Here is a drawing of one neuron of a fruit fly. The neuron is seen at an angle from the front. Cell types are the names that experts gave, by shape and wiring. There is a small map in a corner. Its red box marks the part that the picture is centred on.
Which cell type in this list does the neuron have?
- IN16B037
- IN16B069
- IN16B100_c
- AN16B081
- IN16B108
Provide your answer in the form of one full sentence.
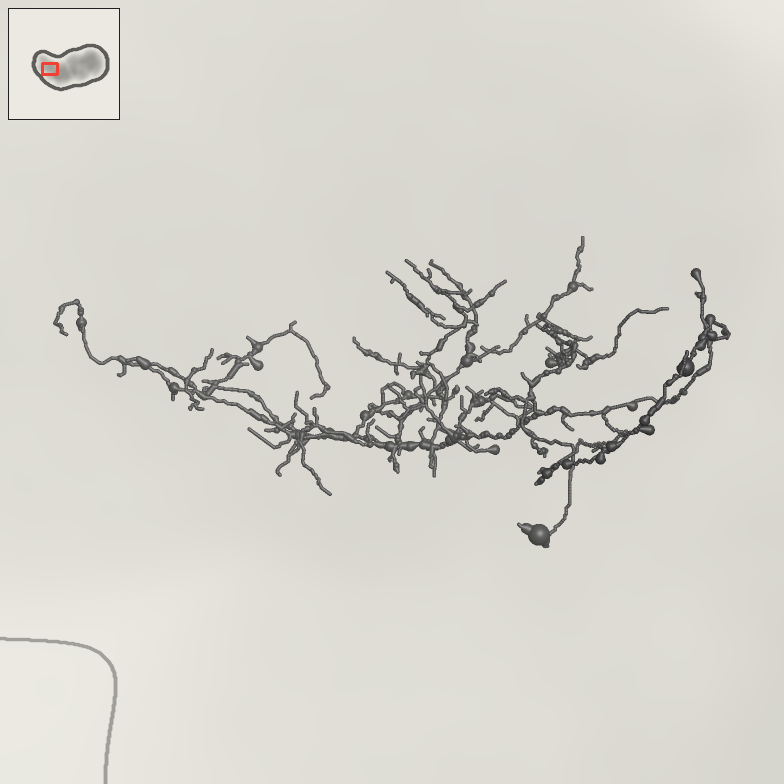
This neuron is given the cell type IN16B108.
